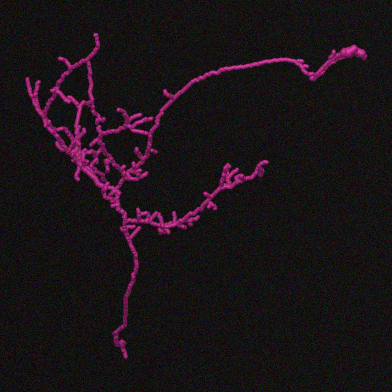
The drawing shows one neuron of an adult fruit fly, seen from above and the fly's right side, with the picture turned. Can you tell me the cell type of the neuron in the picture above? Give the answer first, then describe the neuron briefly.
The cell type is Acc. tr flexor MN. Its broad class is motor neuron of the nerve cord. The cell body can be seen at the upper right of the picture. The picture shows dozens of branch ends.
